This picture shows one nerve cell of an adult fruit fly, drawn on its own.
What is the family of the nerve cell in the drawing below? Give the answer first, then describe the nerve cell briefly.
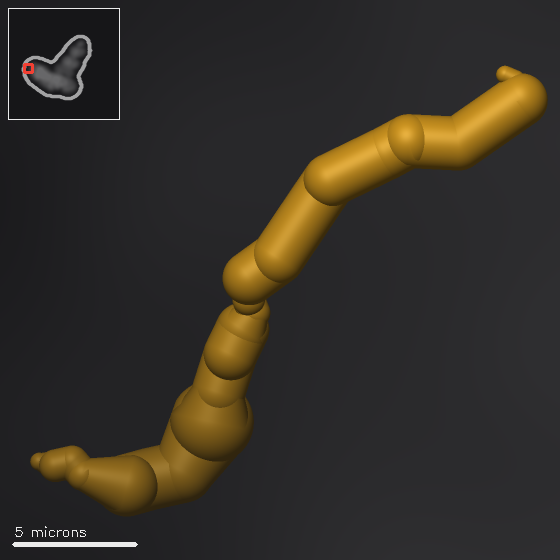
The name of its family is class visual. This is a photoreceptor or other optic-lobe sensory neuron. No cell body is drawn. From left to right in the picture it spans about 20 microns. There are a dozen or fewer branch ends.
